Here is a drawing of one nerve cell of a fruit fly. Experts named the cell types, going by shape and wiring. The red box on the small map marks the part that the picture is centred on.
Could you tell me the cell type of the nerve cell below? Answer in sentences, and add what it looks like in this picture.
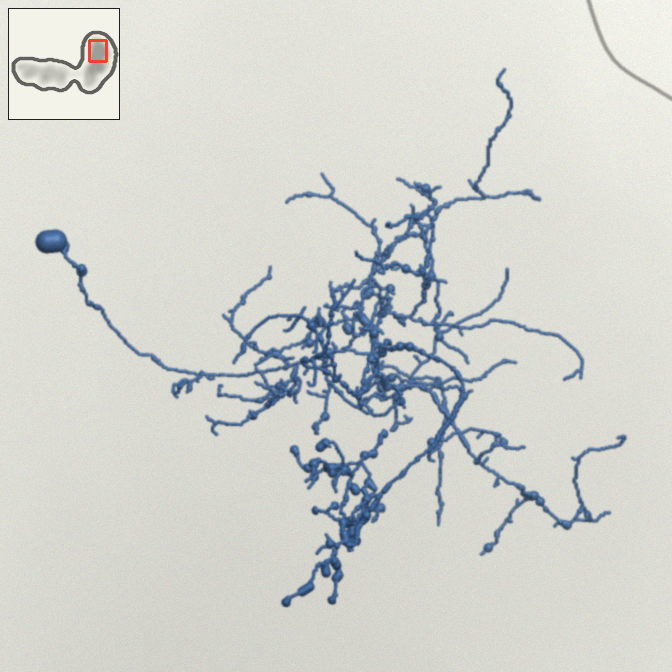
It is of cell type CL266_b2. This is a central-brain intrinsic neuron. In this view it is about as wide as it is tall.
